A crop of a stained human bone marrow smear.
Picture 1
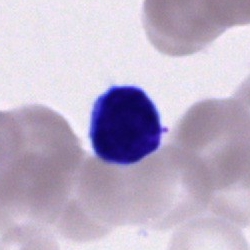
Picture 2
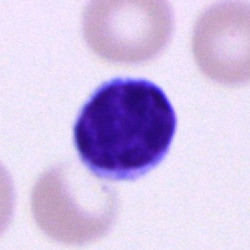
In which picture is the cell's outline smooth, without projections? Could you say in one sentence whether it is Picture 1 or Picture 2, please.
The cell in Picture 2 has a smooth outline.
